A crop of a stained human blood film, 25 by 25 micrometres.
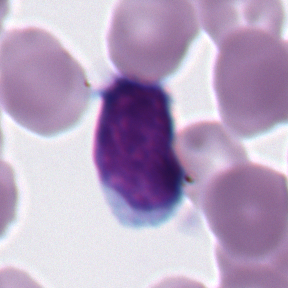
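Typical lymphocyte (middle cell, stained human peripheral blood smear). Shape: elongated, taller than it is wide. Nucleus: fills most of the cell. Cytoplasm: scant, pale blue, and gathered mainly at the lower end.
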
